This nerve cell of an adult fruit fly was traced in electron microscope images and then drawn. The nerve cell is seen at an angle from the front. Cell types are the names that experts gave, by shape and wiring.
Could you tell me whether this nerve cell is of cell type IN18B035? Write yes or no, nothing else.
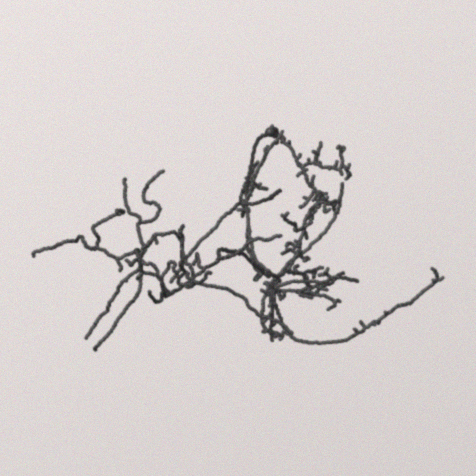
yes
